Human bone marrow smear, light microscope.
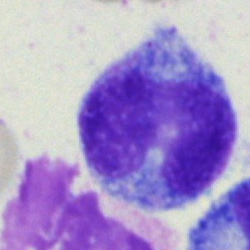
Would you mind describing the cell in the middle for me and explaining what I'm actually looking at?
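Note how the outline is rounded but comes to a blunt point at the top. The nucleus fills most of the cell, its chromatin stains dark purple, and a pale notch cuts into it from below, near the middle. That's a monocyte.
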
